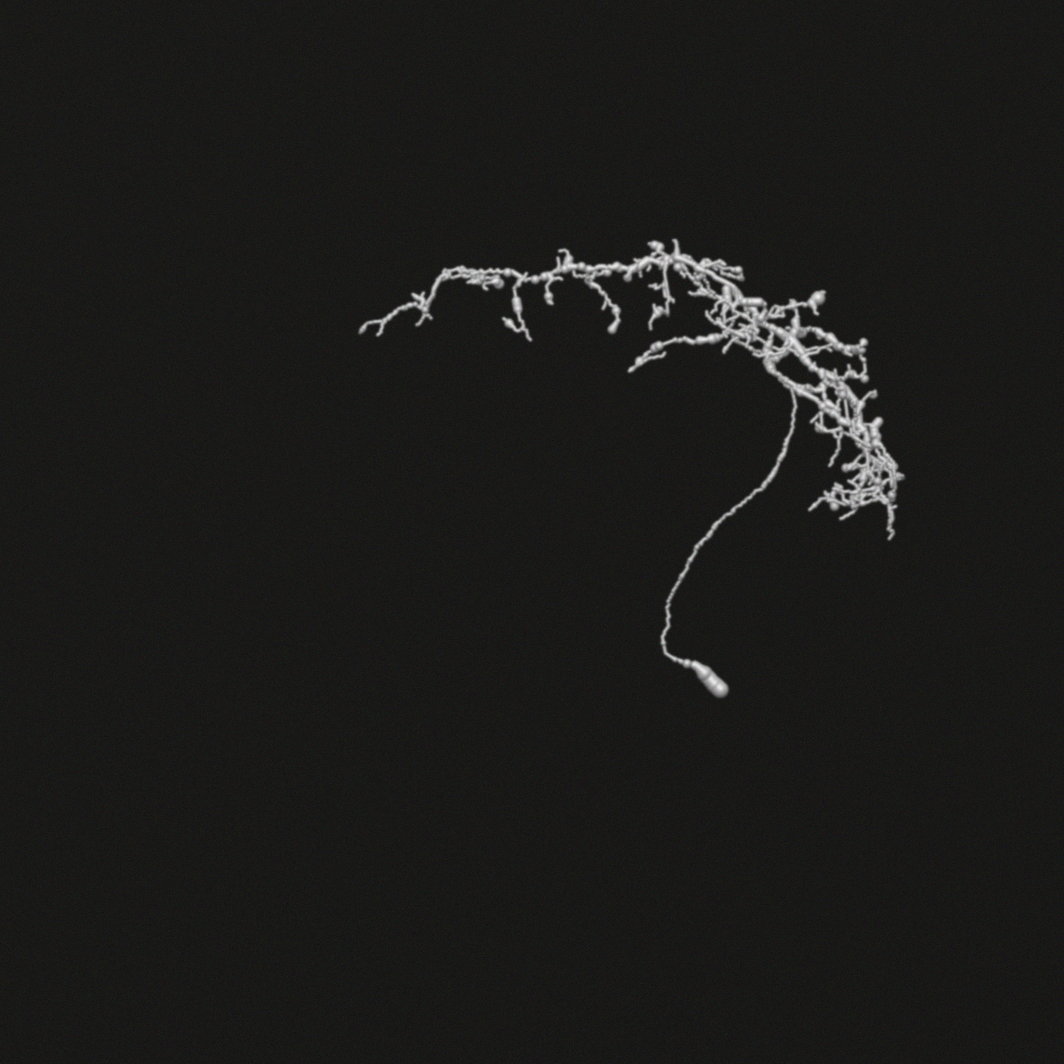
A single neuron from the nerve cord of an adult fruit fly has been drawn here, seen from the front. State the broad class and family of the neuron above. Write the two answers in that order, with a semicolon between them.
nerve-cord intrinsic neuron; hemilineage 03B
